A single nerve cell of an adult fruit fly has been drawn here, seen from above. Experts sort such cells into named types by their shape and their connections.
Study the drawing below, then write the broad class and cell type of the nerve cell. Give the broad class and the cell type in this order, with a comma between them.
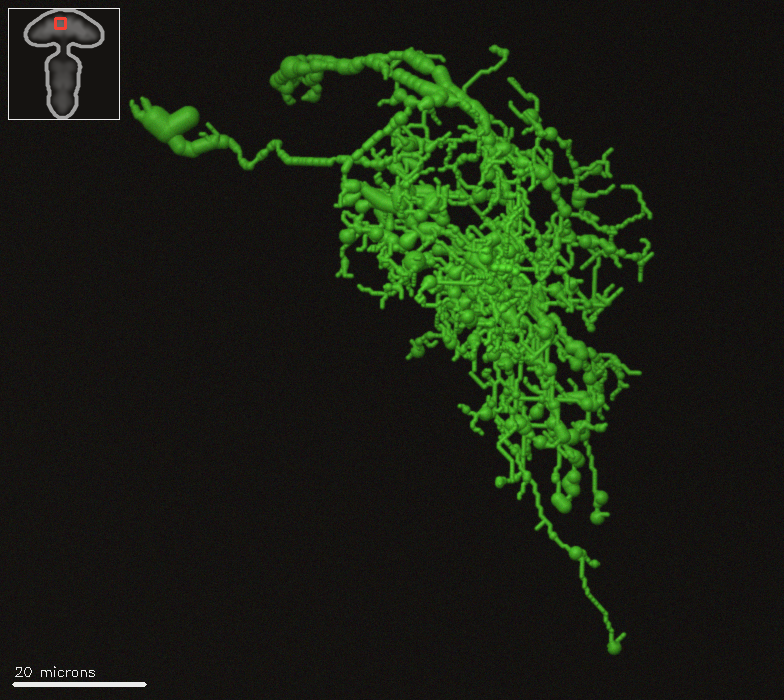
central-brain intrinsic neuron, PRW052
